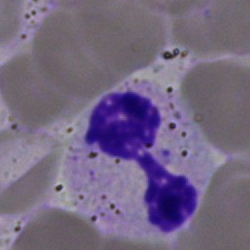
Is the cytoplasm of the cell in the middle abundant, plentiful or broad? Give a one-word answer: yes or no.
Yes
